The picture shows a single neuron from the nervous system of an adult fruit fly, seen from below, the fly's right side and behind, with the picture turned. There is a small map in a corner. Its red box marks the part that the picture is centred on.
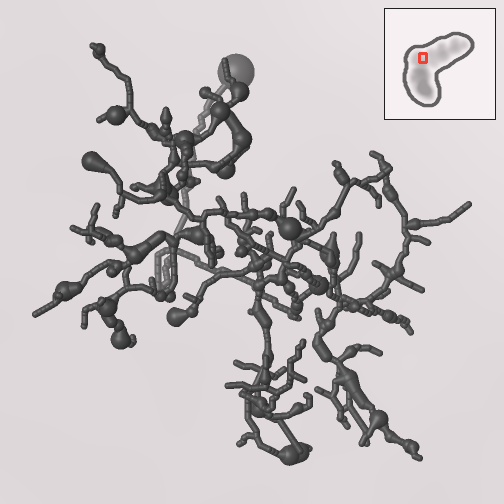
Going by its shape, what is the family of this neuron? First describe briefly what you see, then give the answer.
Its cell body lies at the top of the picture. Dozens of branch ends can be seen. This is an optic-lobe intrinsic neuron. Its family is Cm.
